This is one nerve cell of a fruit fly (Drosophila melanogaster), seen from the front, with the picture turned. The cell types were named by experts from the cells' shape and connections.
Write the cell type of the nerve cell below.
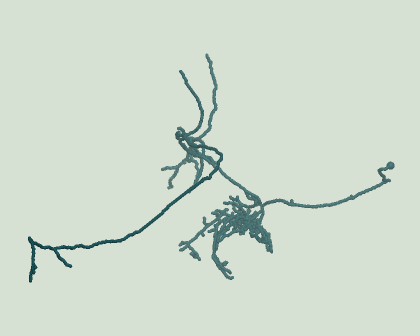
AN07B045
